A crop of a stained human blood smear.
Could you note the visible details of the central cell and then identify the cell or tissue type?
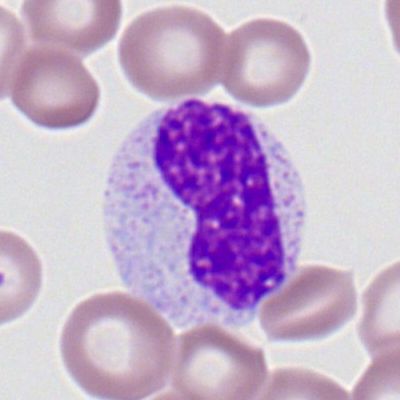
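So, the outline: round to slightly oval, and smooth. On the left the nucleus is indented, which gives it a bean shape. Its chromatin is clumped, with small pale gaps sitting between dark patches. And scattered through the cytoplasm are many fine pink-purple granules. This, then, is a monocyte.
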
